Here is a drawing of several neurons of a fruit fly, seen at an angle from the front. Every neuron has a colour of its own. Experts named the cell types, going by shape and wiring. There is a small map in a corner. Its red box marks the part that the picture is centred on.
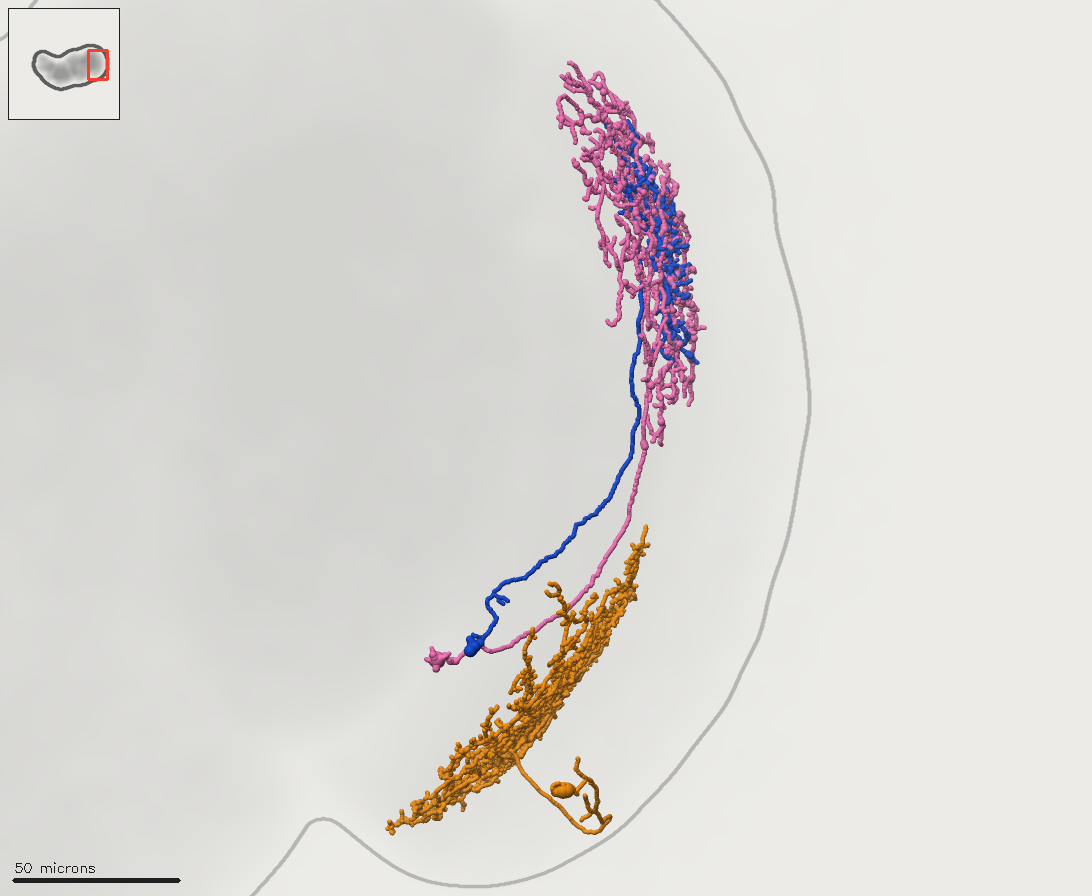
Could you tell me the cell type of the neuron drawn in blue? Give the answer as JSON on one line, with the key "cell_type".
{"cell_type": "Cm11a"}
